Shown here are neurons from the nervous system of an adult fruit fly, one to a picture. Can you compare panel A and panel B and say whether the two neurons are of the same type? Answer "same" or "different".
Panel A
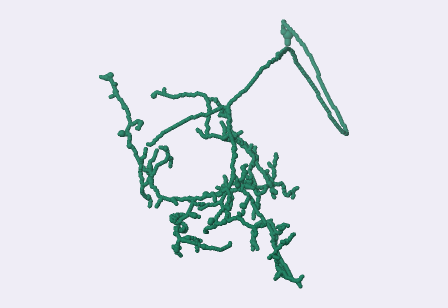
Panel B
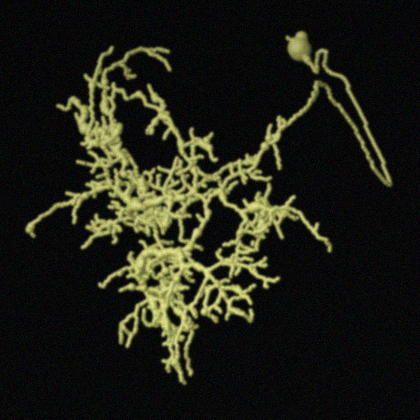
different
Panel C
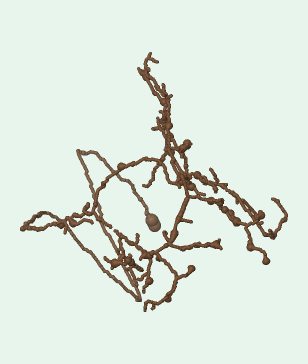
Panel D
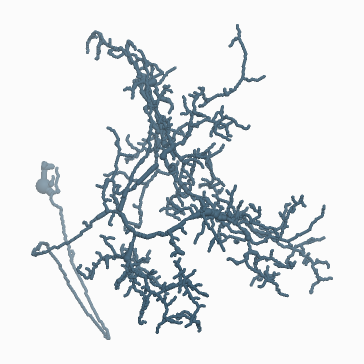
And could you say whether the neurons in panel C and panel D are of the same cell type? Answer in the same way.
different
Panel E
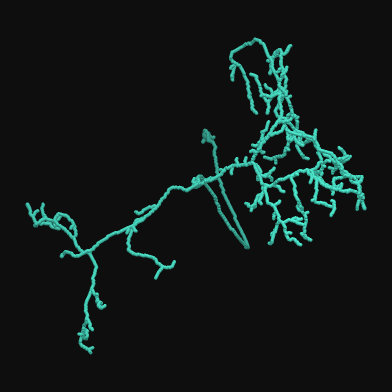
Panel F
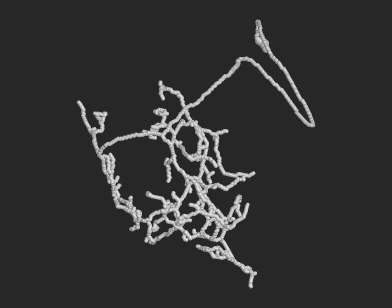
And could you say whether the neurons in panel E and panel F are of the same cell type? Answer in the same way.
different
